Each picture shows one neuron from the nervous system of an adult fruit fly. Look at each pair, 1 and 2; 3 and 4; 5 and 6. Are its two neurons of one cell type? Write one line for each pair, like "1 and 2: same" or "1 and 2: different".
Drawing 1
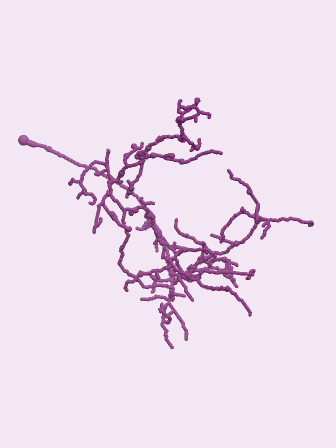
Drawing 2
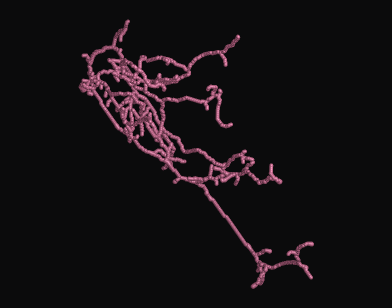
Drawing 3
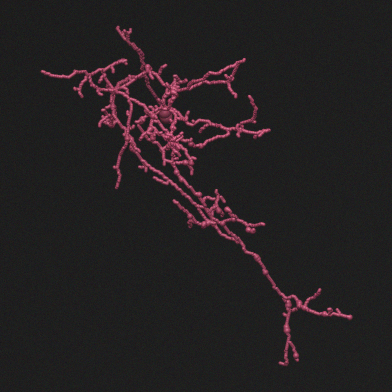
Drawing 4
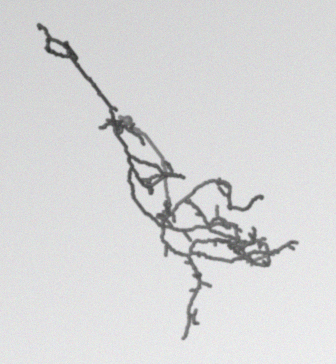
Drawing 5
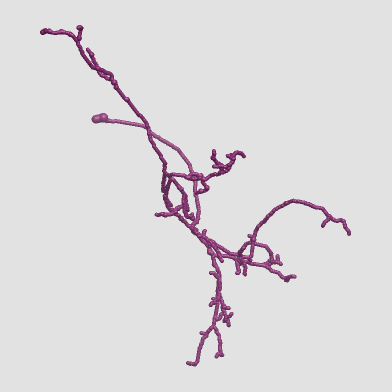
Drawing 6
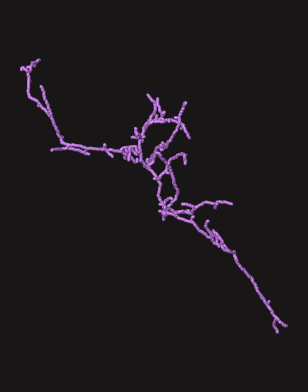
1 and 2: same
3 and 4: different
5 and 6: same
